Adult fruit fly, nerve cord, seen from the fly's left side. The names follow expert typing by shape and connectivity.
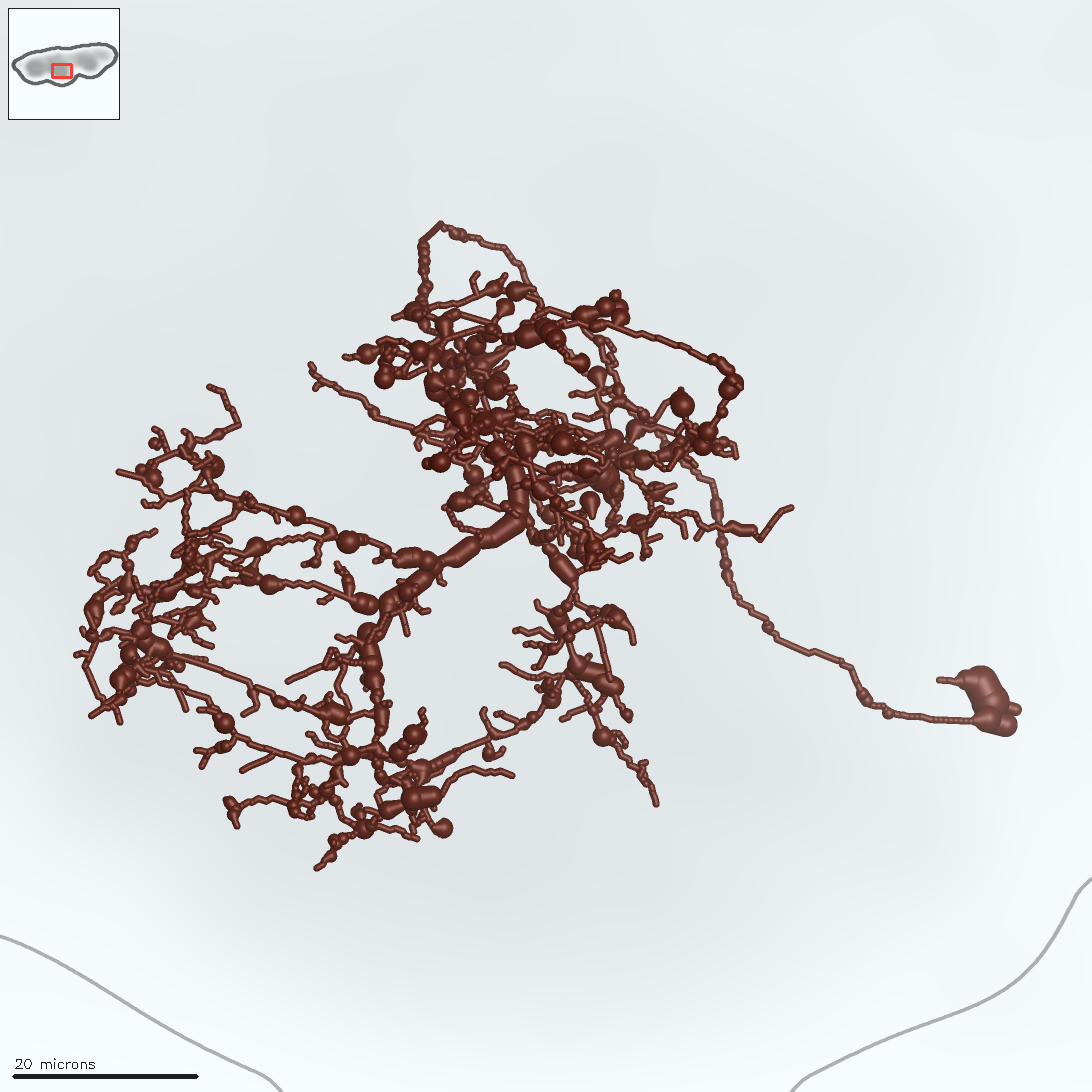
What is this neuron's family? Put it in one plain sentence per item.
The family is hemilineage 12B.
